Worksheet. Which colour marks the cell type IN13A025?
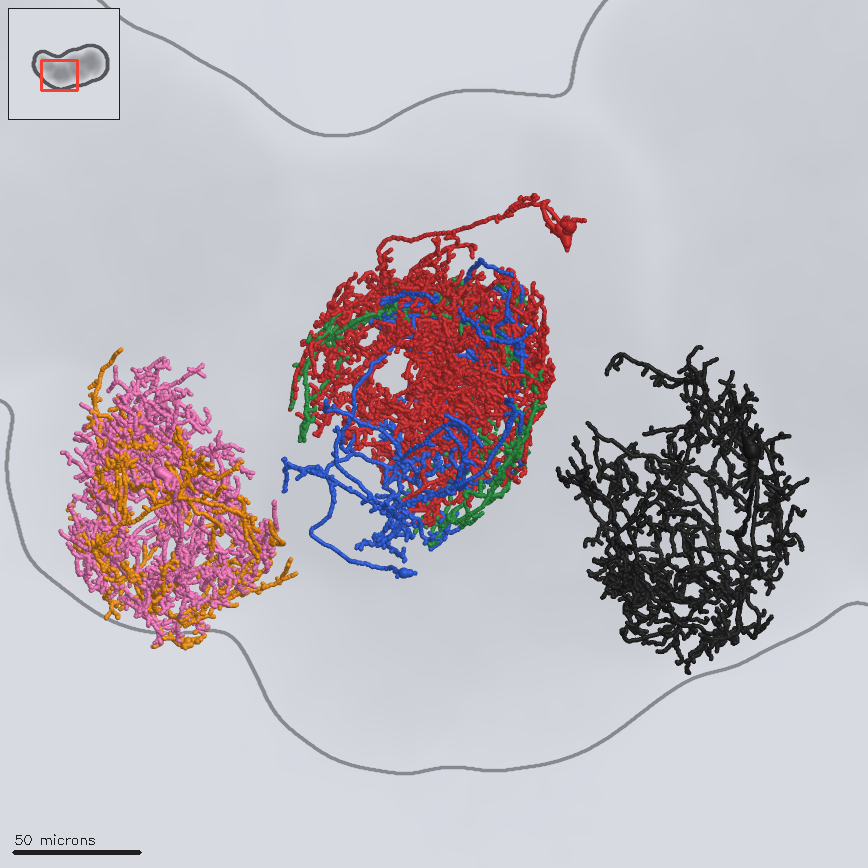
green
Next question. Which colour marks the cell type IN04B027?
orange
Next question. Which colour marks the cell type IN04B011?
blue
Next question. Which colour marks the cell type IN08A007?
pink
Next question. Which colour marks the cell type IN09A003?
black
